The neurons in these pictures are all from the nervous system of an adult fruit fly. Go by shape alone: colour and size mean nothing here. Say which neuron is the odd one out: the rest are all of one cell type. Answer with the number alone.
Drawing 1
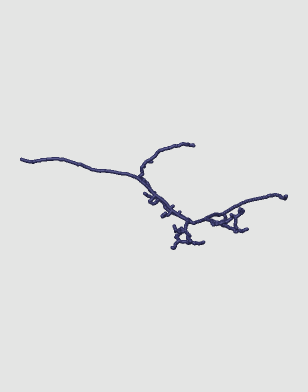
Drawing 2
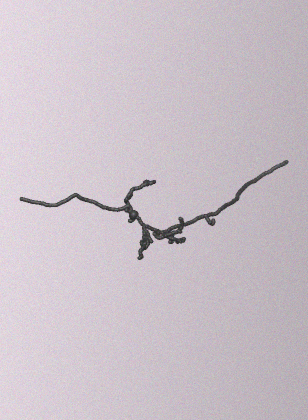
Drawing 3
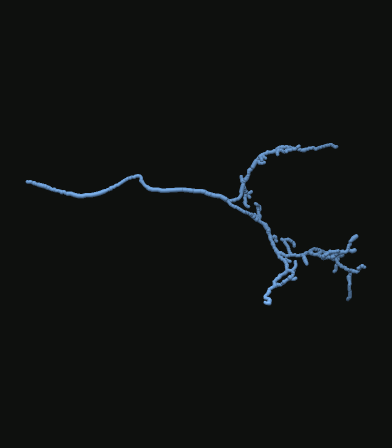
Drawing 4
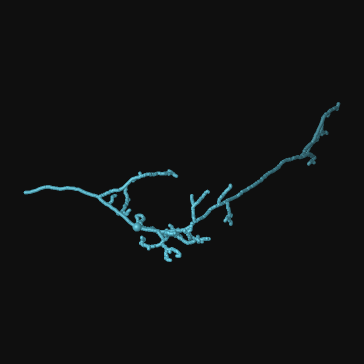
4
